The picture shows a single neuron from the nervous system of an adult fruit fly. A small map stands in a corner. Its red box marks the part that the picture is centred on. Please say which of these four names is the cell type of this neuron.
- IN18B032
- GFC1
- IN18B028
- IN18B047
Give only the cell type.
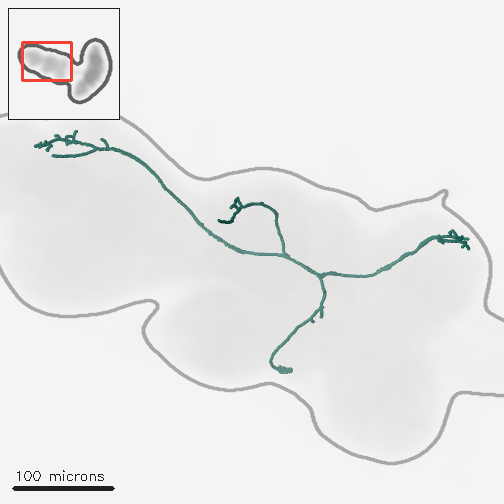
GFC1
